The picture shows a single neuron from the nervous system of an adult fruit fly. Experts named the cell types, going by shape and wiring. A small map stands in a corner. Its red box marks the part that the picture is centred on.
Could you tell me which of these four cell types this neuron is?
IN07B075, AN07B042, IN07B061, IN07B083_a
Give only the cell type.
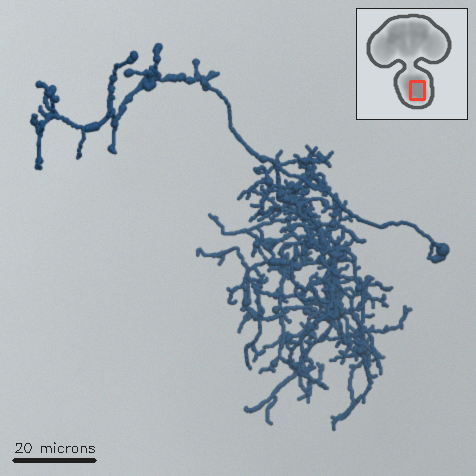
IN07B061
